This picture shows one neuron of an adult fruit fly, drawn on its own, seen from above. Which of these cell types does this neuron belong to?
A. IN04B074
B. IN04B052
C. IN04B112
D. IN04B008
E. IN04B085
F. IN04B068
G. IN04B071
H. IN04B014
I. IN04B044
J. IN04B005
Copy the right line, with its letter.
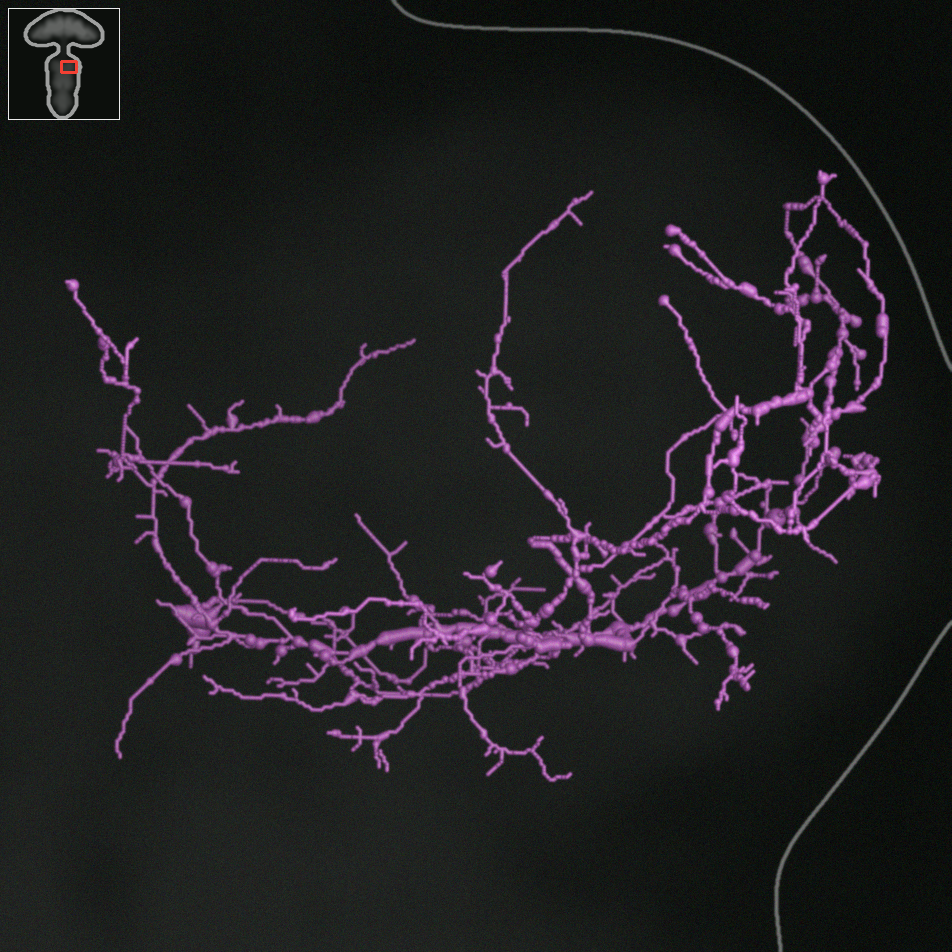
E. IN04B085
